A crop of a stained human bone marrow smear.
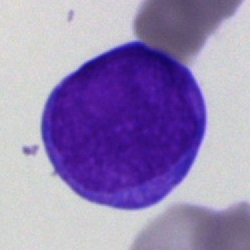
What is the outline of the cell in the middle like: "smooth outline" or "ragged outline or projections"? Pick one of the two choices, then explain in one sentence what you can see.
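Smooth outline. The cell outline is round and smooth.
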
